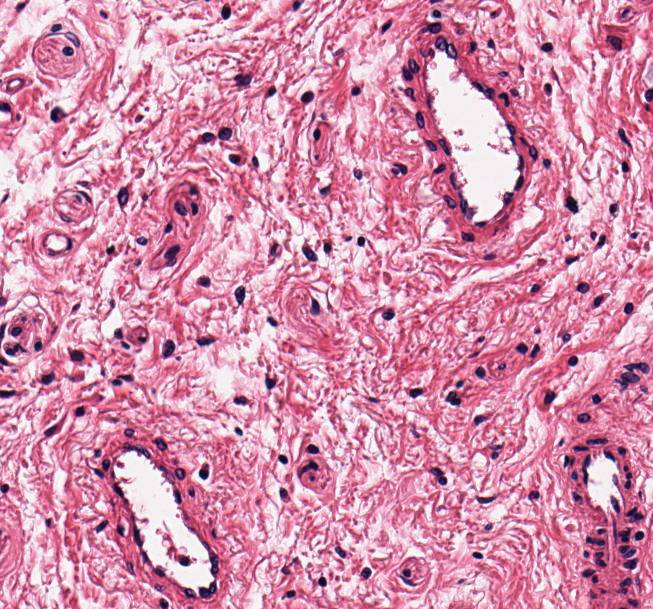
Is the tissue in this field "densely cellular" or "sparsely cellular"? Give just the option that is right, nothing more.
Sparsely cellular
